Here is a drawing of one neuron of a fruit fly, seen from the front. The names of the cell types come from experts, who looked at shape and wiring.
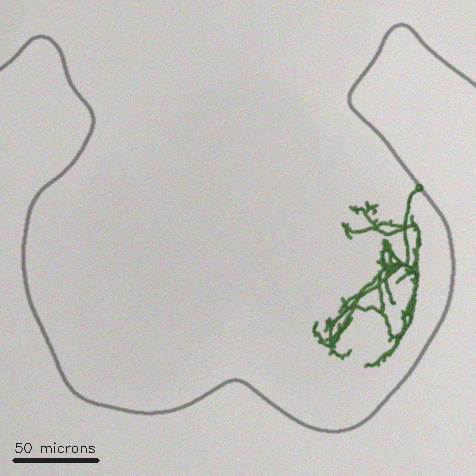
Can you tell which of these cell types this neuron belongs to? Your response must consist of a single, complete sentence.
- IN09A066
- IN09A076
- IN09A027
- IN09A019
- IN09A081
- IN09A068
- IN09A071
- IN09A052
Within the cell type IN09A081 sits this neuron.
